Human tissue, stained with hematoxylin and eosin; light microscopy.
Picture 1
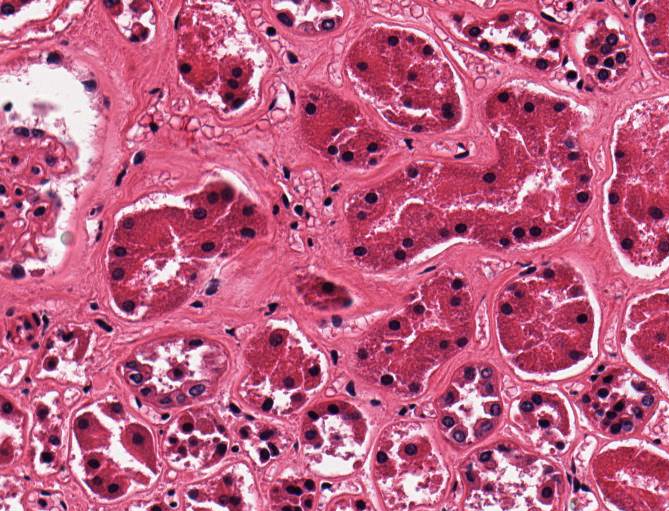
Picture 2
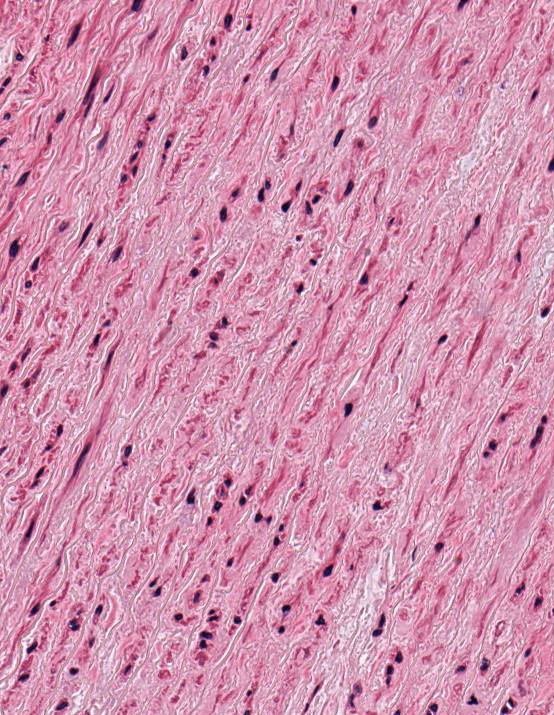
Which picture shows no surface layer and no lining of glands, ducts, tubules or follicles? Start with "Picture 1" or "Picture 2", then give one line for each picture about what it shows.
Picture 2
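Picture 1: Epithelial cells form rounded nests and tubule-like units separated by bands of pink fibrous stroma throughout the field.
Picture 2: No epithelium or glands are present anywhere in the field.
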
